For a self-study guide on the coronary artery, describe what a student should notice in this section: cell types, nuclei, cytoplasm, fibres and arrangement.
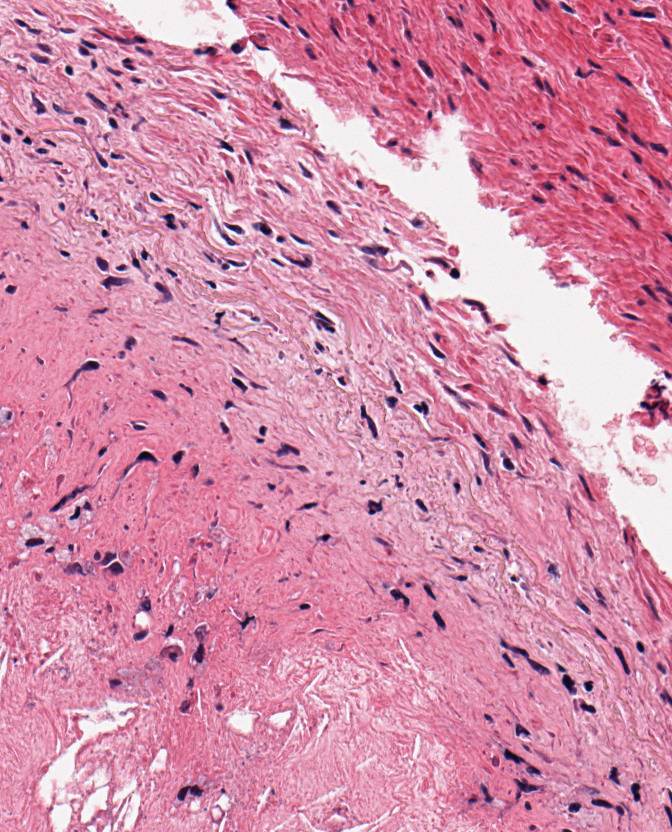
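A diagonal empty cleft from top centre to the right edge separates a narrow upper right strip from the larger area left and below. Within the strip, closely packed elongated nuclei lie parallel to one another and the cleft. Scattered left-hand nuclei are dark, spindle-shaped or irregularly angular. Needle-shaped clear clefts lie in the lower central matrix.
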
